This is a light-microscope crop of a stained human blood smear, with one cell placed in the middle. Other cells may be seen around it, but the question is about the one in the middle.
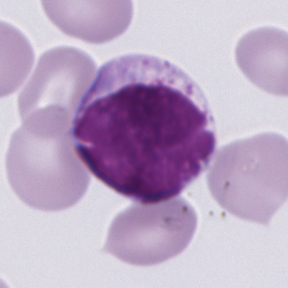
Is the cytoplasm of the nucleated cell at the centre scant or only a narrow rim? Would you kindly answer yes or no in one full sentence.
Yes, the nucleus occupies most of the cell, leaving scant cytoplasm.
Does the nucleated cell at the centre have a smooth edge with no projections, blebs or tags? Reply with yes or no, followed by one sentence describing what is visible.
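Yes. The cell is round with a smooth outline.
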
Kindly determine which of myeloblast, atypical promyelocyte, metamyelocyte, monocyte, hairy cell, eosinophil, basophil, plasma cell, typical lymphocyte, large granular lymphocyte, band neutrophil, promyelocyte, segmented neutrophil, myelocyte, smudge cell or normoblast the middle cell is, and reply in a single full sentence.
The cell in the middle of this crop is a large granular lymphocyte.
